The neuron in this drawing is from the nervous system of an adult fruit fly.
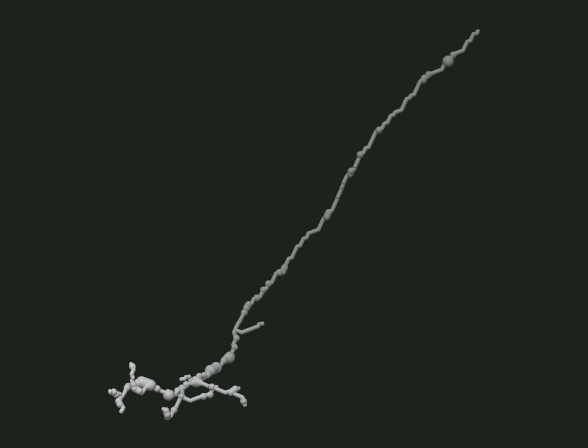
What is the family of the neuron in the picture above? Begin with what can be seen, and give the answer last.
No cell body is drawn. It has a dozen or fewer branch ends. Its broad class is sensory neuron entering the nerve cord. Its family is called class mechanosensory tactile.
